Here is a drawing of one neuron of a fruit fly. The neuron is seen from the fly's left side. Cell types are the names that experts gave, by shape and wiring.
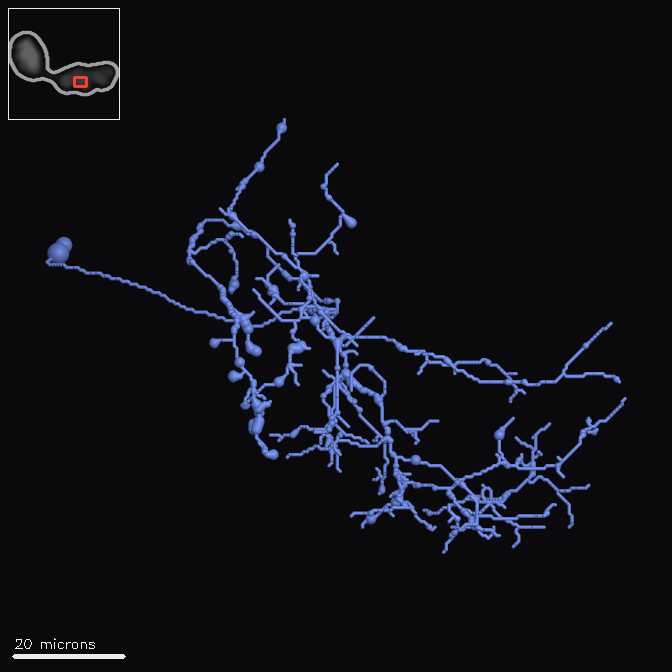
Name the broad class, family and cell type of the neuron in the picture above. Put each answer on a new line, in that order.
nerve-cord intrinsic neuron
hemilineage 16B
IN16B117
